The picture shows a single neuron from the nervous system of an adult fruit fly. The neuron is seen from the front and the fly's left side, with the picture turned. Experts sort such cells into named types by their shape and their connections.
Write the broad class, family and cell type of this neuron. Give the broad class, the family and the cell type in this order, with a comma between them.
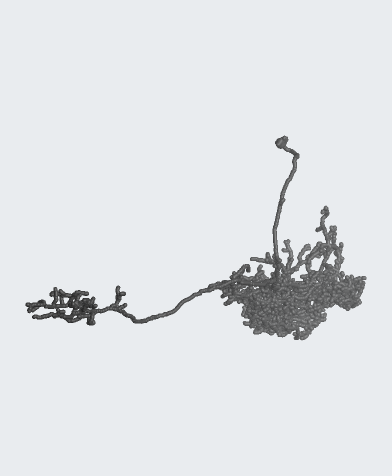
nerve-cord intrinsic neuron, hemilineage 23B, IN23B007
